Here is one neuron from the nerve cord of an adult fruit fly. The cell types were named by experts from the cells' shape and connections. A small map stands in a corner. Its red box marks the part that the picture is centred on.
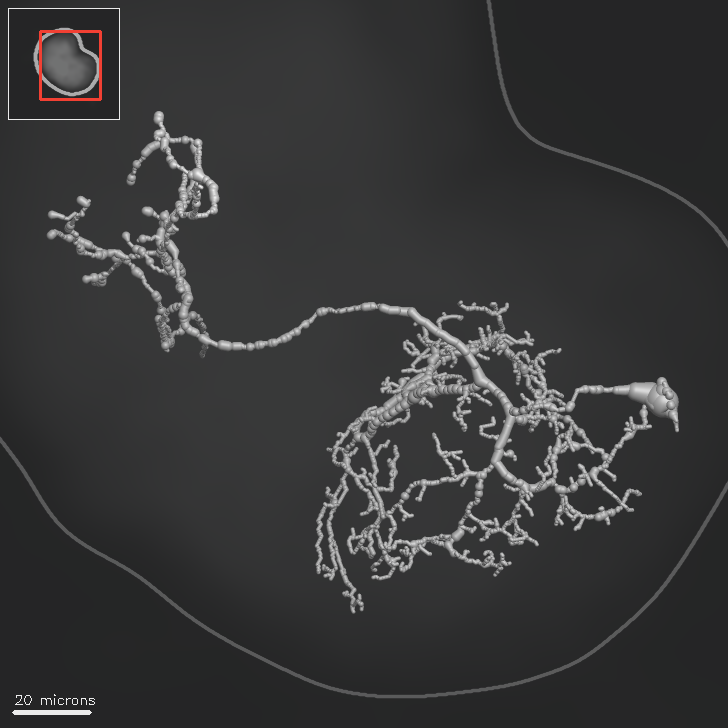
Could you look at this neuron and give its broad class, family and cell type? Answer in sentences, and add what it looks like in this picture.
It is an ascending neuron. Its family is hemilineage 06B. It is of cell type AN06B015. By the scale bar it is about 170 microns wide in this view. More than a hundred branch ends can be seen.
